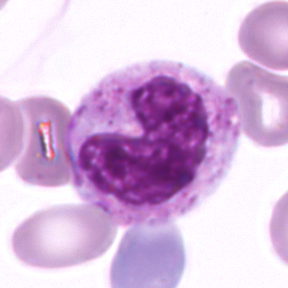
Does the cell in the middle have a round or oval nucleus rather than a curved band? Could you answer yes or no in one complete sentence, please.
No, it is a curved band without separate lobes that the nucleus forms.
